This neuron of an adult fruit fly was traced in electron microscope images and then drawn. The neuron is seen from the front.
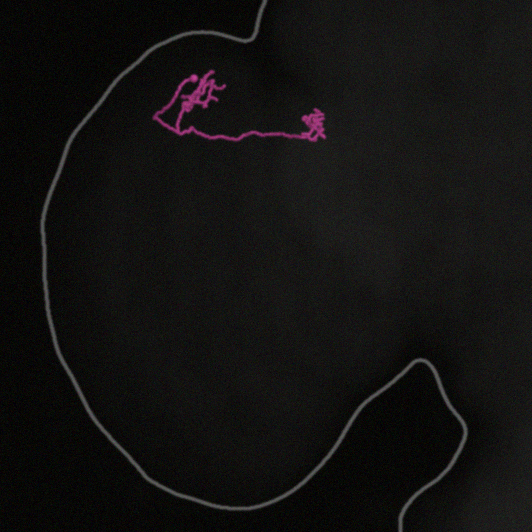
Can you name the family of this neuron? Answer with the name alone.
Tm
